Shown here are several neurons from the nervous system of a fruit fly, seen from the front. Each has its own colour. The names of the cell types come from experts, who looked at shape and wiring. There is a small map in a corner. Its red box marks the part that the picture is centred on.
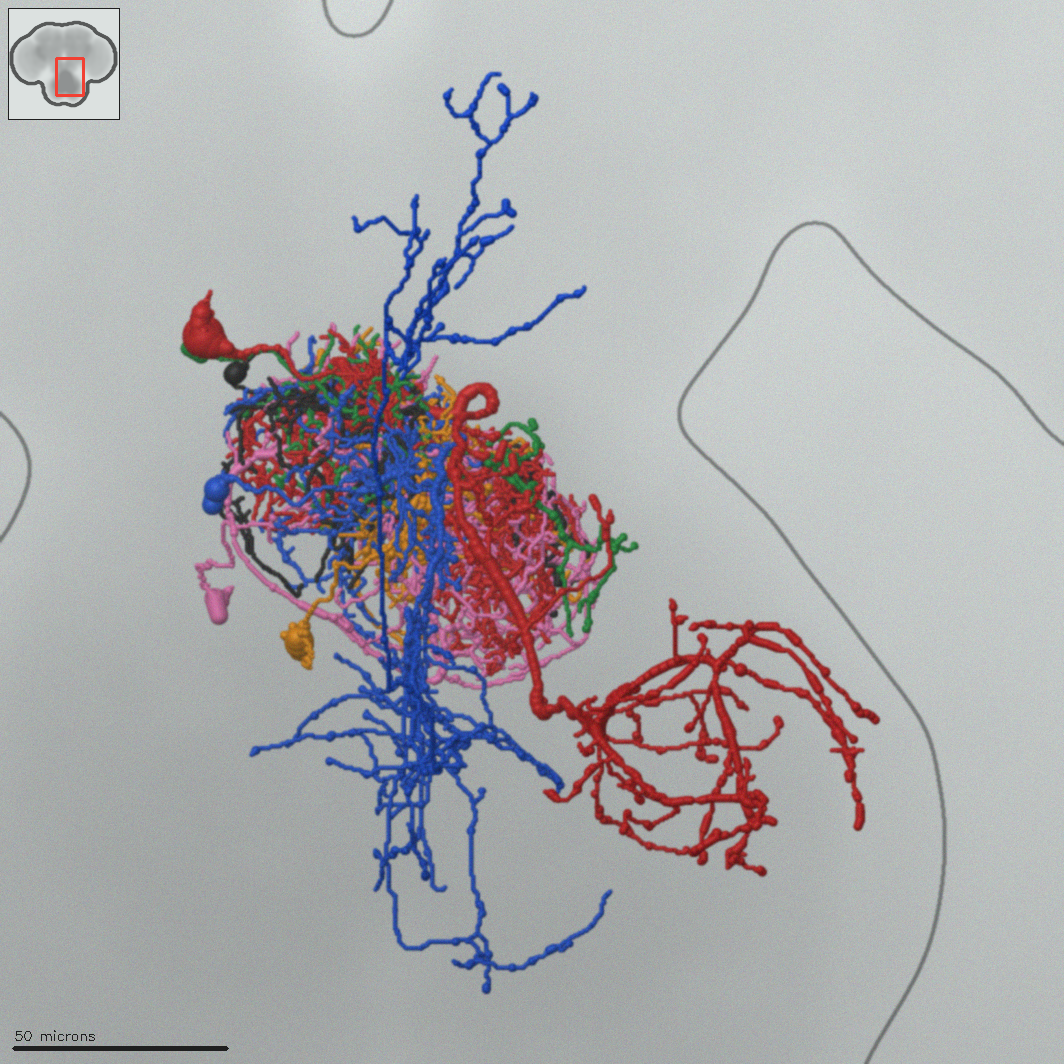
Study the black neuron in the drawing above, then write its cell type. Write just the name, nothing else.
INXXX353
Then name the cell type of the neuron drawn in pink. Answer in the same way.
INXXX290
